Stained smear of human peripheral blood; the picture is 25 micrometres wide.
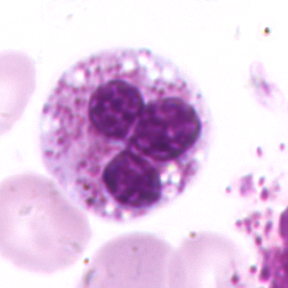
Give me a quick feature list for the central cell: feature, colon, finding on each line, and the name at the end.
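Nucleus: three lobes, pressed together near the centre of the cell
Chromatin: stained dark purple
Cytoplasm: abundant and pale pinkish-lilac
Vacuoles: many small clear ones in the cytoplasm
Name: eosinophil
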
